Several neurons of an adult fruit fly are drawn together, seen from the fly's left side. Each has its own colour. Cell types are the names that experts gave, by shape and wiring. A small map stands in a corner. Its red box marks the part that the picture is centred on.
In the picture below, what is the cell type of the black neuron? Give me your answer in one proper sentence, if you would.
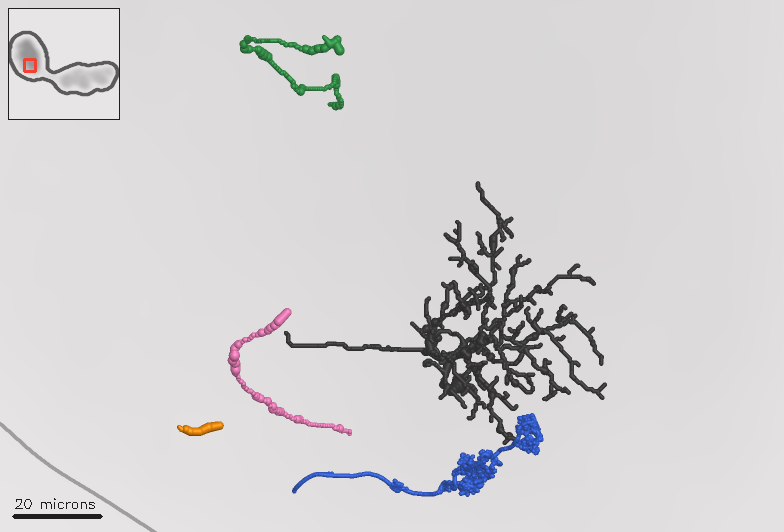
A cell of type Lawf1 is what this neuron is.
